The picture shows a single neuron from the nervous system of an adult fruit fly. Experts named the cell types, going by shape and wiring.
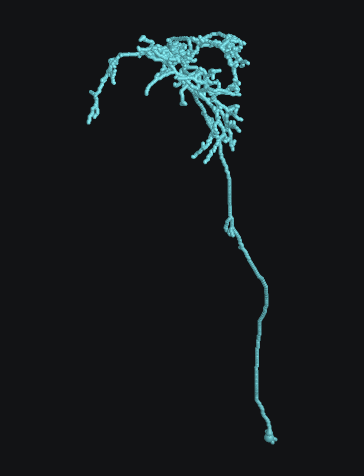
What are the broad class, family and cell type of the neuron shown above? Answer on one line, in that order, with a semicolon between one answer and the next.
nerve-cord intrinsic neuron; hemilineage 06B; IN06B066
